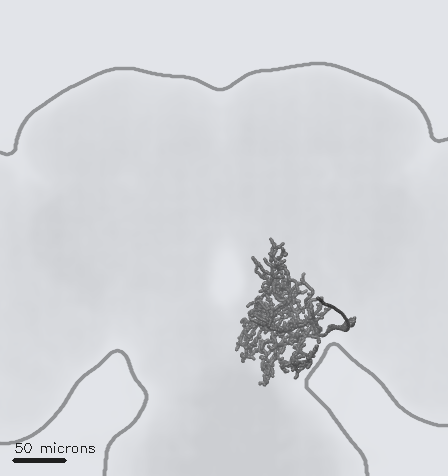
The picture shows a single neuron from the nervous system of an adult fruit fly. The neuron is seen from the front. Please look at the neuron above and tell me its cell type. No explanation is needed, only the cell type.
GNG649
